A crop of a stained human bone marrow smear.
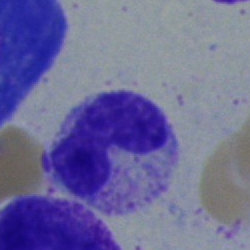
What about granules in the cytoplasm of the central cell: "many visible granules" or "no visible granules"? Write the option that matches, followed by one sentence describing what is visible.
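Many visible granules. The cytoplasm holds many fine violet granules.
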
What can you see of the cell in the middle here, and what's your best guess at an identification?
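A deeply indented C-shaped nucleus, its notch opening to the right, contains no visible nucleoli. Pale cytoplasm lies mainly in the lower right part of the cell and shows no vacuoles. It is a band neutrophil.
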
